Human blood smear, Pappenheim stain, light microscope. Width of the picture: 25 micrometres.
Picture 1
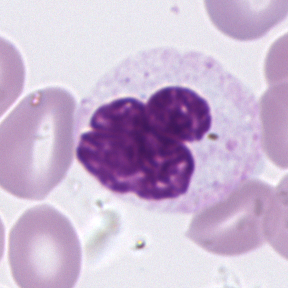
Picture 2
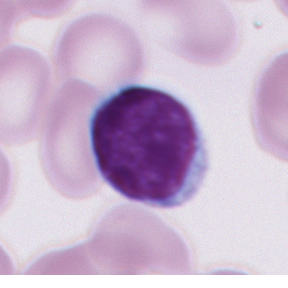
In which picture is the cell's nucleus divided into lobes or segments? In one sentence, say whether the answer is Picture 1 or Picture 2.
In picture 1, the cell has a nucleus made up of separate segments.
